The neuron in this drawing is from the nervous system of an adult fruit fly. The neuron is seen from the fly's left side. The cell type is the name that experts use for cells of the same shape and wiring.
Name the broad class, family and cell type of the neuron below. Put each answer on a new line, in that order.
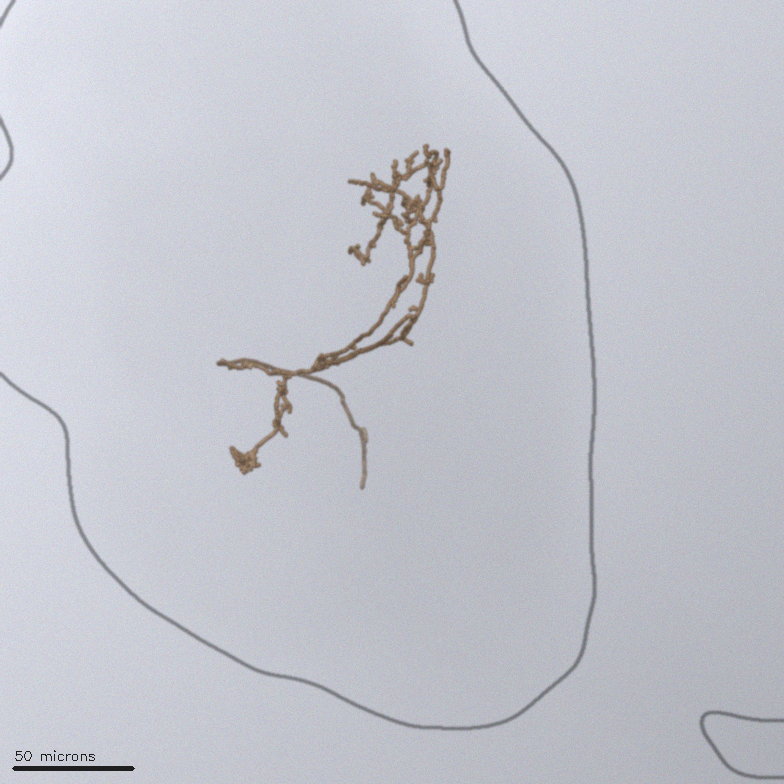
visual centrifugal neuron
Lat
Lat1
